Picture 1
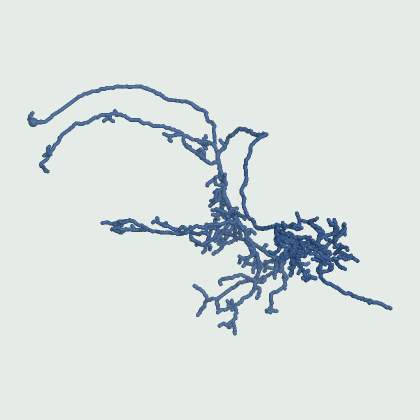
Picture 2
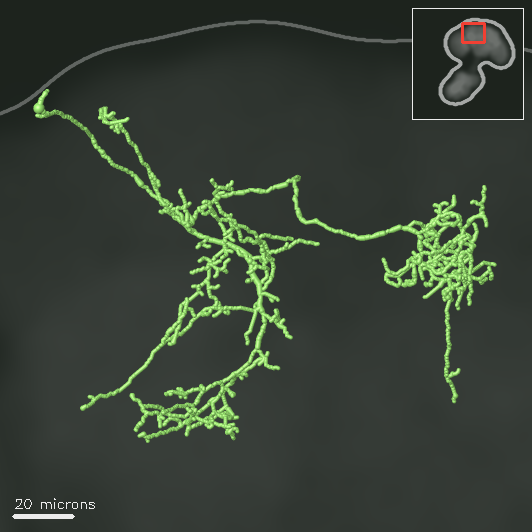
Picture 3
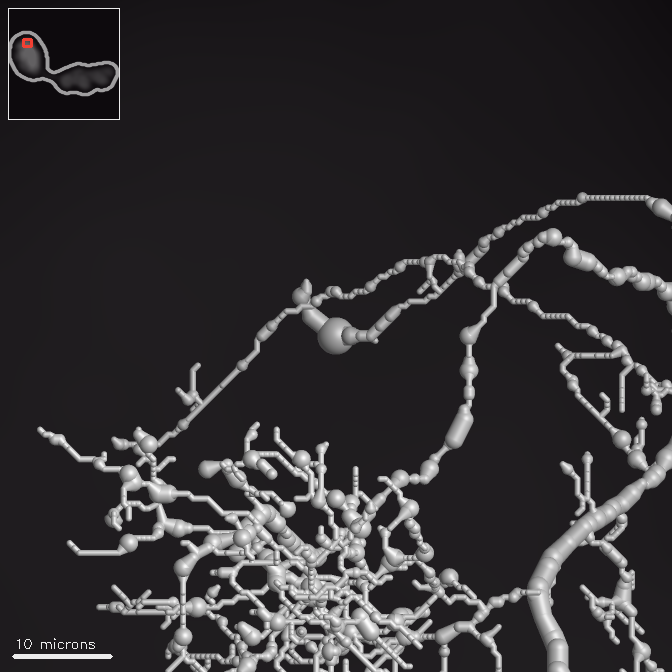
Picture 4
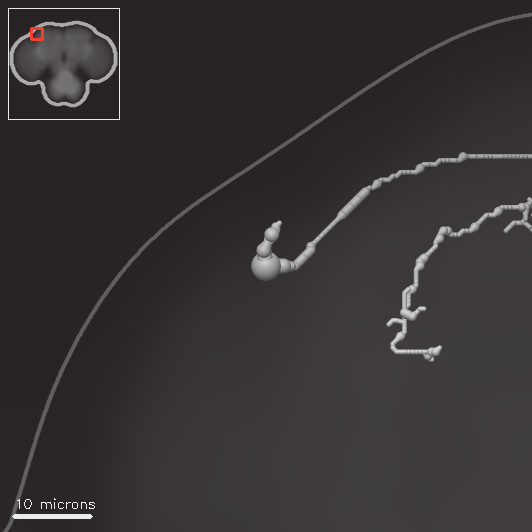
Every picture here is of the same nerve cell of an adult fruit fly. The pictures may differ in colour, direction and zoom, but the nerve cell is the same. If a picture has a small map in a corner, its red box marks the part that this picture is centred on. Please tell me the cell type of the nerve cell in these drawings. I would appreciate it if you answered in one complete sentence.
The cell type SMP284_b includes this nerve cell.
